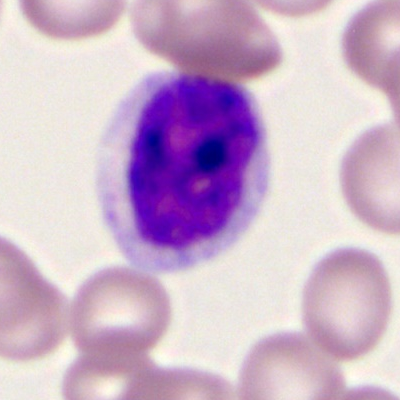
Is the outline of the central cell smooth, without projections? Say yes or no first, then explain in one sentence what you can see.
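Yes. The cell's outline is smooth, with no projections.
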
